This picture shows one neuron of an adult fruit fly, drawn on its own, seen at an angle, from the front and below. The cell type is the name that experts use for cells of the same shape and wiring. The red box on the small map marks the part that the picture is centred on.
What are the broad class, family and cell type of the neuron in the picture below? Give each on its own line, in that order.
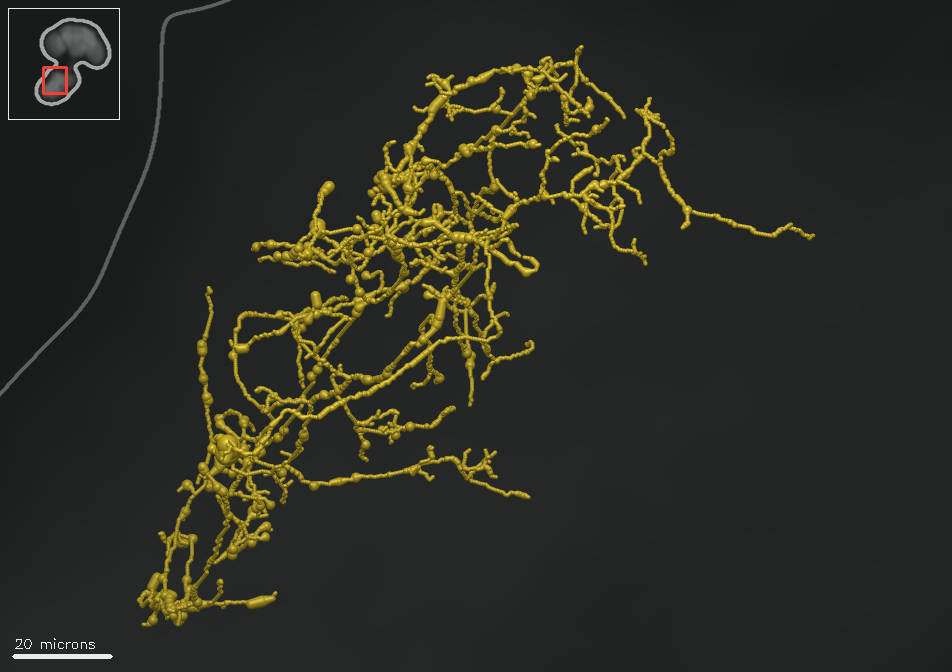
nerve-cord intrinsic neuron
hemilineage 03B
IN03B038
